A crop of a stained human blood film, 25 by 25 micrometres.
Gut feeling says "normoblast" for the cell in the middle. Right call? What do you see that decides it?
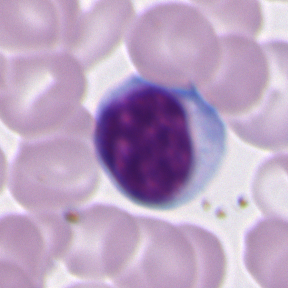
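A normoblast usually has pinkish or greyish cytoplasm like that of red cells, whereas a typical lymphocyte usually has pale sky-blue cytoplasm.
The cytoplasm of this cell is pale blue, which goes with typical lymphocyte and against normoblast.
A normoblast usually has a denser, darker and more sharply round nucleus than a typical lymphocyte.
This nucleus is oval, about 10 by 8 micrometres, which goes against normoblast.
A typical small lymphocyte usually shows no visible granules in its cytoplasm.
No granules are seen here, which goes with typical lymphocyte. The chromatin is dark purple and coarsely clumped, and no nucleoli can be seen. The cell's outline is smooth and round to slightly oval. A few tiny purple specks lie just outside its lower right edge. The cell is a typical lymphocyte, not a normoblast.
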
